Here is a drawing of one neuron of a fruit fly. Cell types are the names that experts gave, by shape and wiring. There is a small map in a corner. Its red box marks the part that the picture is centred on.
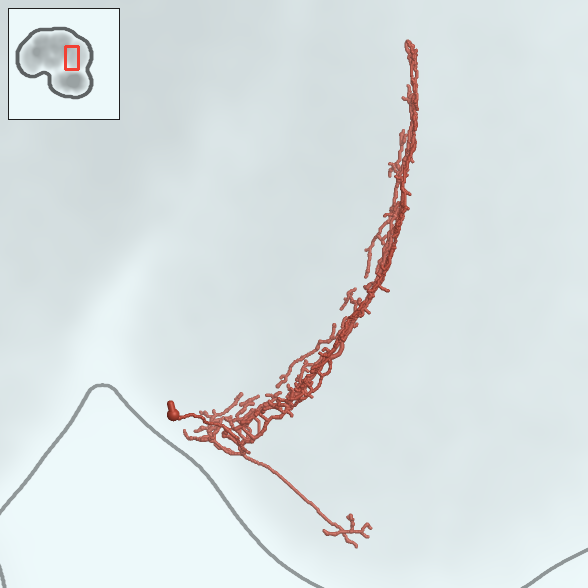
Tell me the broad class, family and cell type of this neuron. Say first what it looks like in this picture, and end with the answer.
Dozens of branch ends can be seen. As drawn here it is taller than it is wide. This is an optic-lobe intrinsic neuron. The family is Pm. The cell type is Pm7_Li28.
